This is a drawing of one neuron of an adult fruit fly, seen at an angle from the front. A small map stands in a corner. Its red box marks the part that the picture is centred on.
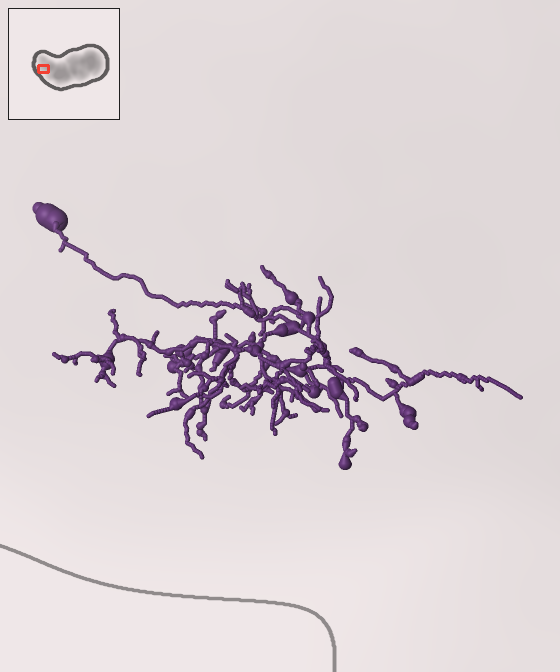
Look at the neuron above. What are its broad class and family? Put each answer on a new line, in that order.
nerve-cord intrinsic neuron
hemilineage 01B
